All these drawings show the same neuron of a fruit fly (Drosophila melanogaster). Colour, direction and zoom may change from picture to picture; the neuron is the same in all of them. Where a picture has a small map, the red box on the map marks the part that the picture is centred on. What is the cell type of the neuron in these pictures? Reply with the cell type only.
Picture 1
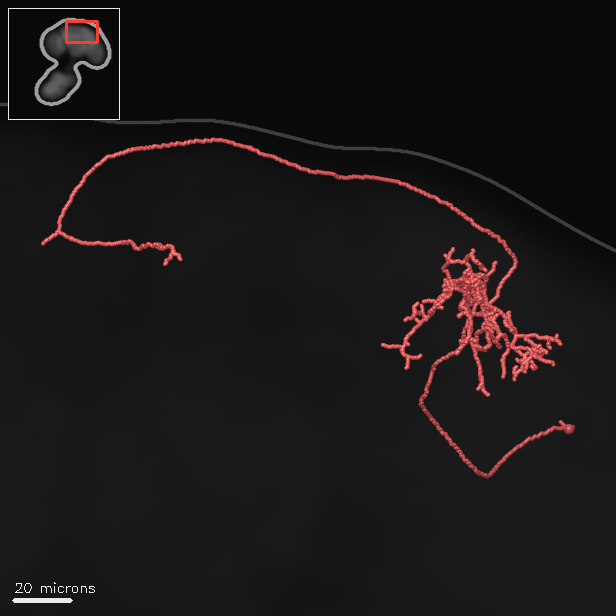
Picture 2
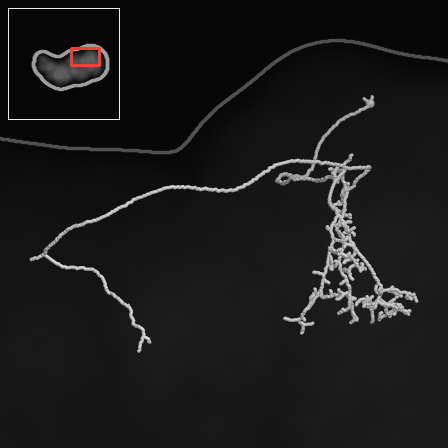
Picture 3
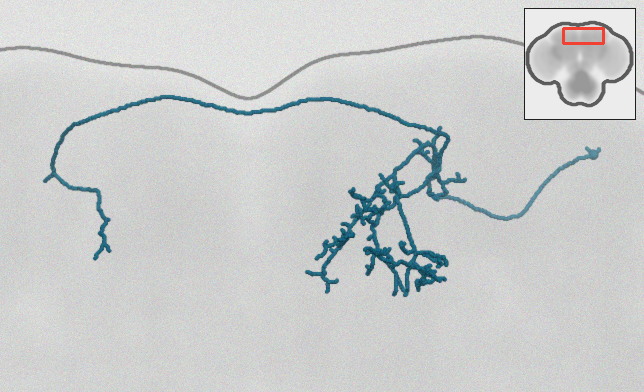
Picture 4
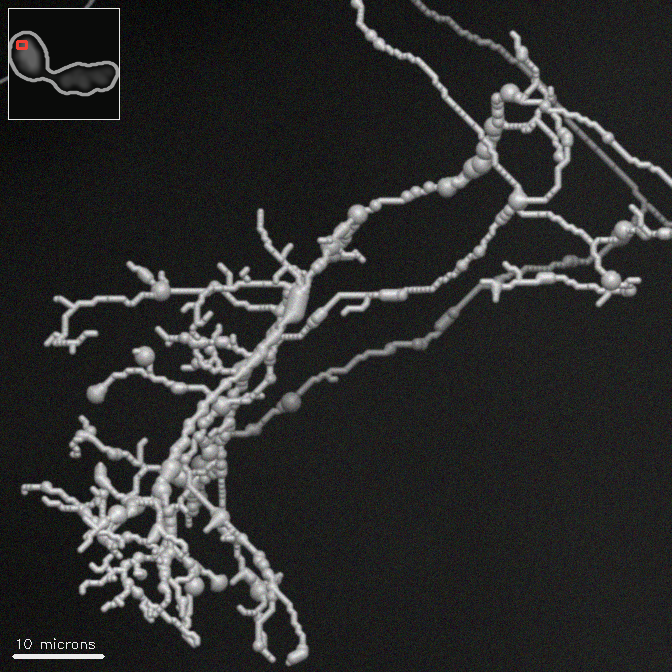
MBON15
